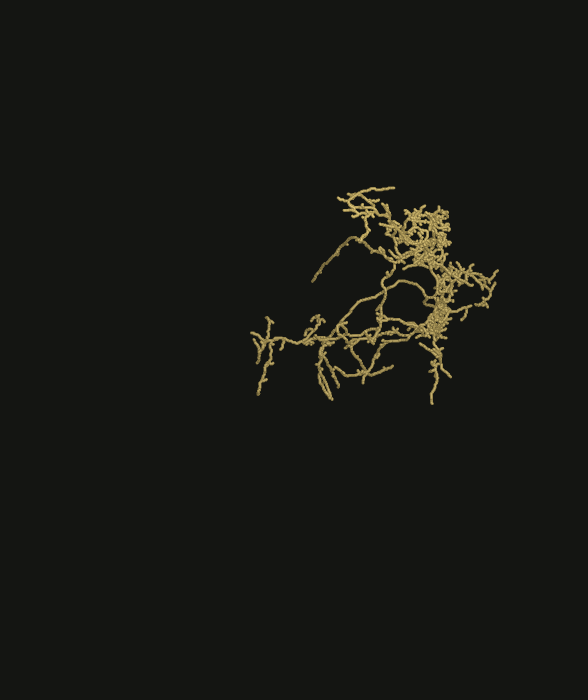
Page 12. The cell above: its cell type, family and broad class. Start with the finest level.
SIP137m_a; hemilineage DL2_ventral; central-brain intrinsic neuron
